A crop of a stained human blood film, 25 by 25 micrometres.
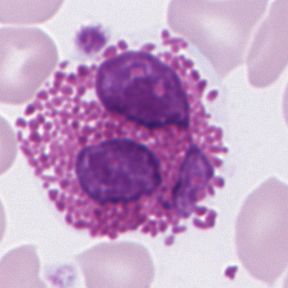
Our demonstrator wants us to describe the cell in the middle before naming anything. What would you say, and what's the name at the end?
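Look first at the nucleus: it is divided into three separate lobes, and the smallest of them sits at the right side of the cell. Those lobes stain a dense dark purple. Around them, the cytoplasm is packed with coarse, round granules. This cell is an eosinophil.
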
